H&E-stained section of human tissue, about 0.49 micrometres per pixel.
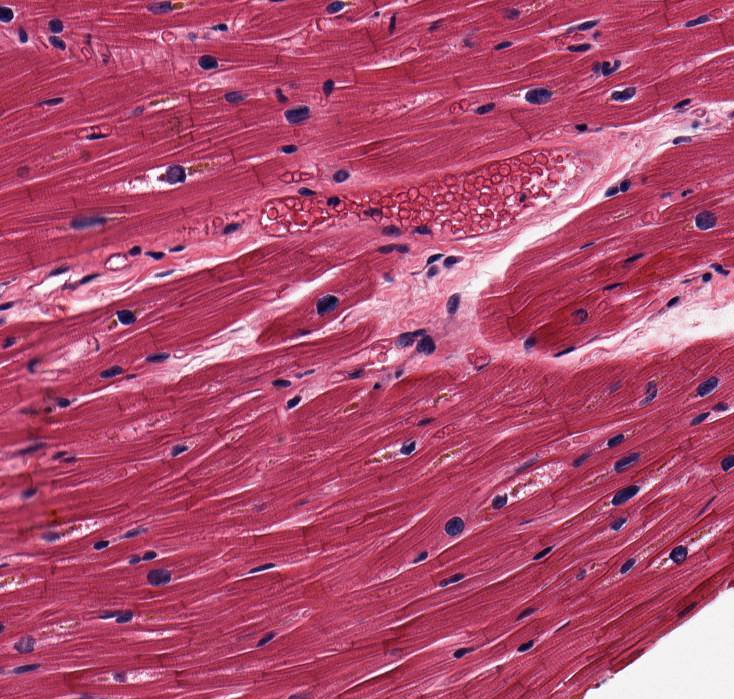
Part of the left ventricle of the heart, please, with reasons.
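Myocardium is what the field shows. Its muscle fibres branch and rejoin their neighbours, and their pink cytoplasm carries fine cross-striations.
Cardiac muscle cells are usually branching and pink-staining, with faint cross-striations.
Golden-brown granules sit in pale zones at the ends of many nuclei. A vessel packed with red blood cells lies in the upper centre.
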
